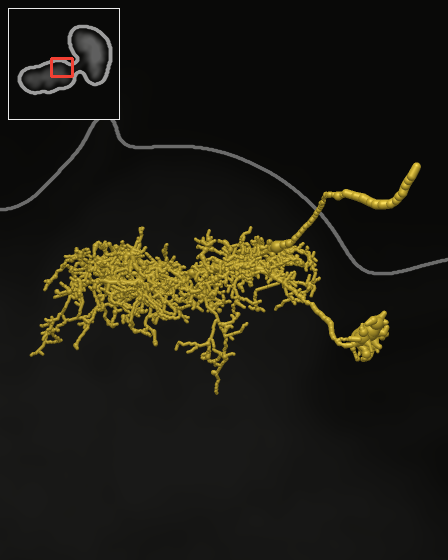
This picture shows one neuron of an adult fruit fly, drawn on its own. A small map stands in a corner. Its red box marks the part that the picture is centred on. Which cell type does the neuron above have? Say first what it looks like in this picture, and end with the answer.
The picture shows dozens of branch ends. As drawn here it is wider than it is tall. It is a motor neuron of the nerve cord. The cell type is MNnm10.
